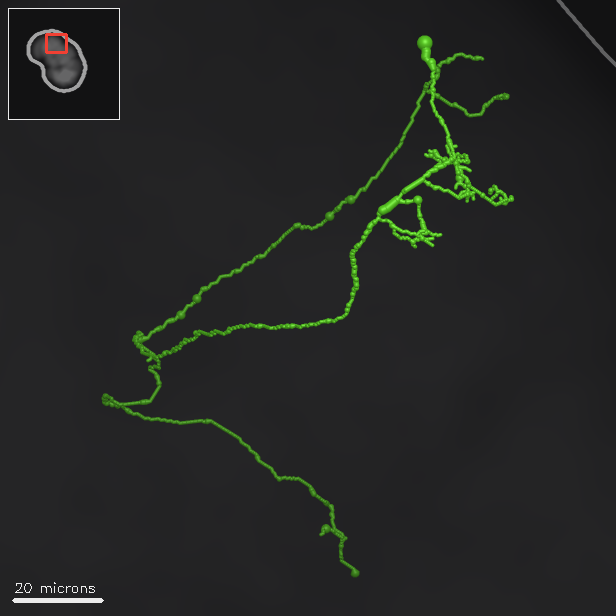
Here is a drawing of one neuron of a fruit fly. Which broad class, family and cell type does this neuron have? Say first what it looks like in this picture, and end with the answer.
By the scale bar it is about 120 microns tall in this view. As drawn here it is taller than it is wide. This is a central-brain intrinsic neuron. The name of its family is class Kenyon Cell. The cell type is KCab-s.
